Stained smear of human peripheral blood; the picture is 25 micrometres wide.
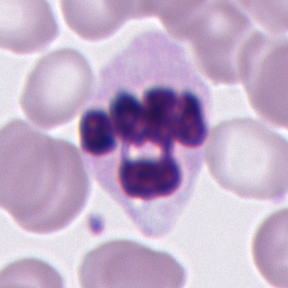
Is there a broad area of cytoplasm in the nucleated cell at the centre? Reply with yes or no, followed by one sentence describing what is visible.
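Yes. The cytoplasm is plentiful and pale pinkish-lilac.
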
